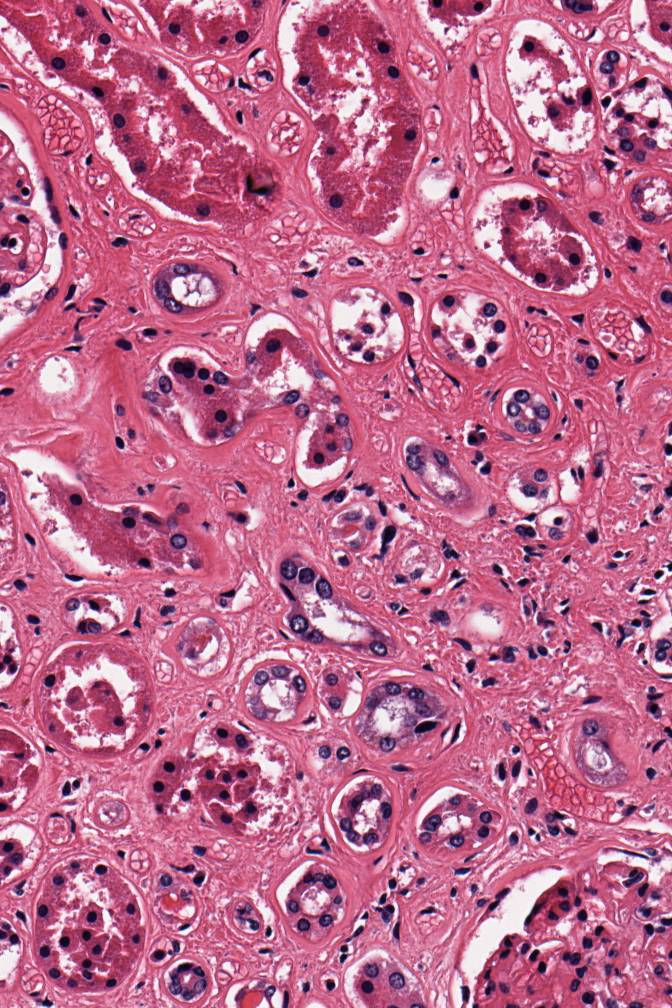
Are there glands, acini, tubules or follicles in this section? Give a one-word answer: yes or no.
Yes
